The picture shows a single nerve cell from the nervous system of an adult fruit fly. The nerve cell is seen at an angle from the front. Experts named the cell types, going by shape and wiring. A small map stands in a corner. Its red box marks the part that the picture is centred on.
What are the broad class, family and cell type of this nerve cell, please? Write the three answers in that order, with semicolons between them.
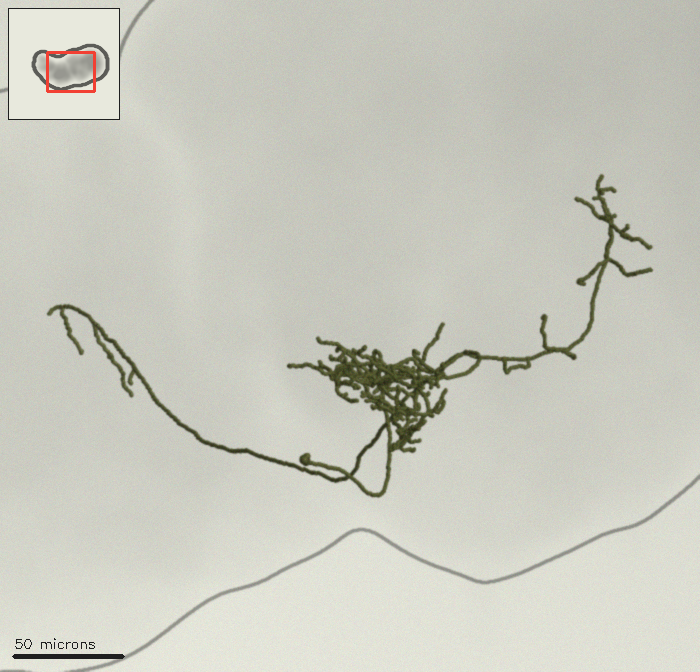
descending neuron; hemilineage LB7; DNg09_a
